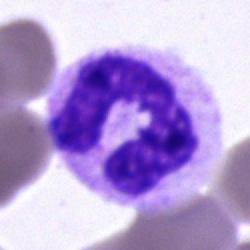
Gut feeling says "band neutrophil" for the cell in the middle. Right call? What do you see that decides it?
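The nucleus settles the question: it is a curved band bent into a horseshoe around a pale central area.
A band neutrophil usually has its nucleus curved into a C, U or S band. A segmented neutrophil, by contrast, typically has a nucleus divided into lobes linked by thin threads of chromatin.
The horseshoe band speaks for band neutrophil over segmented neutrophil, so band neutrophil is the right name. The chromatin is dark purple and coarsely clumped.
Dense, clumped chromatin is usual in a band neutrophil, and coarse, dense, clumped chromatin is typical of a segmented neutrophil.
The chromatin therefore fits either name. The cell outline is round and smooth, and a moderate rim of pale lilac cytoplasm surrounds the nucleus. No nucleoli are visible, and no vacuoles are seen in the cytoplasm.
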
